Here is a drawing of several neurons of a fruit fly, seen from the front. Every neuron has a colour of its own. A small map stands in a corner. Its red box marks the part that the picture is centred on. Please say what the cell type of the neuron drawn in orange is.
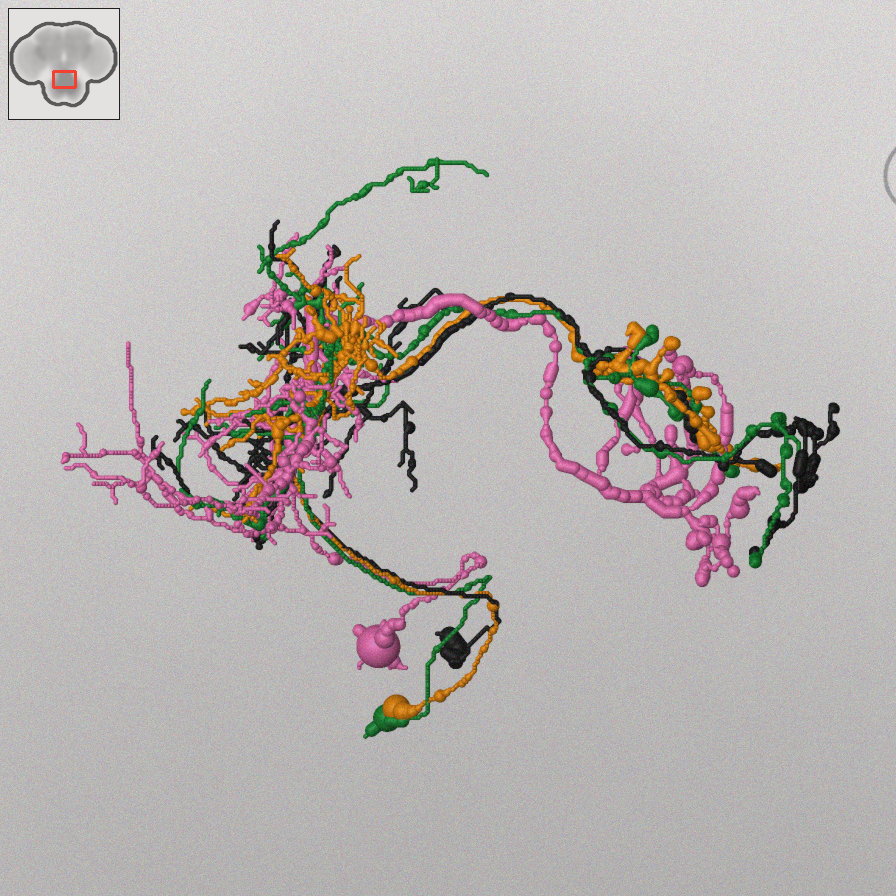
IN06A078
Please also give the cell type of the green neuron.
IN06A077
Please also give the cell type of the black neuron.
IN06A079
